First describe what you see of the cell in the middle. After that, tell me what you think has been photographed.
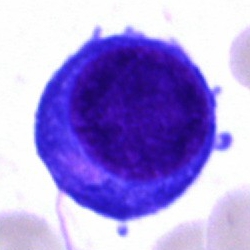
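A round outline, close to a circle, bounds the cell. Its nuclear chromatin is dense and dark purple. Against the lower left side of the nucleus lies a paler crescent of cytoplasm. Small rounded blebs project from the cell edge. The cell is a plasma cell.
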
